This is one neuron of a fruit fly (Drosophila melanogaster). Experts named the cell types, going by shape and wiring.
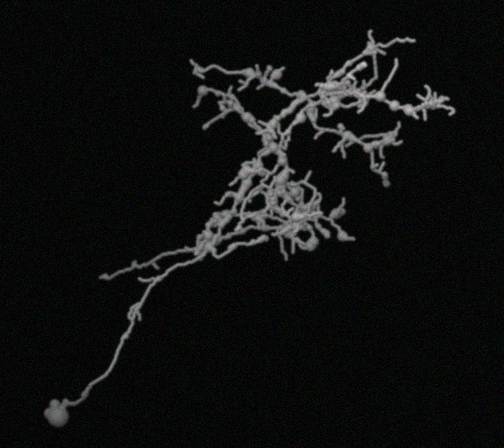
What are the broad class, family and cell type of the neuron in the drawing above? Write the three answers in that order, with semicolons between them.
nerve-cord intrinsic neuron; hemilineage 20A.22A; IN20A.22A081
